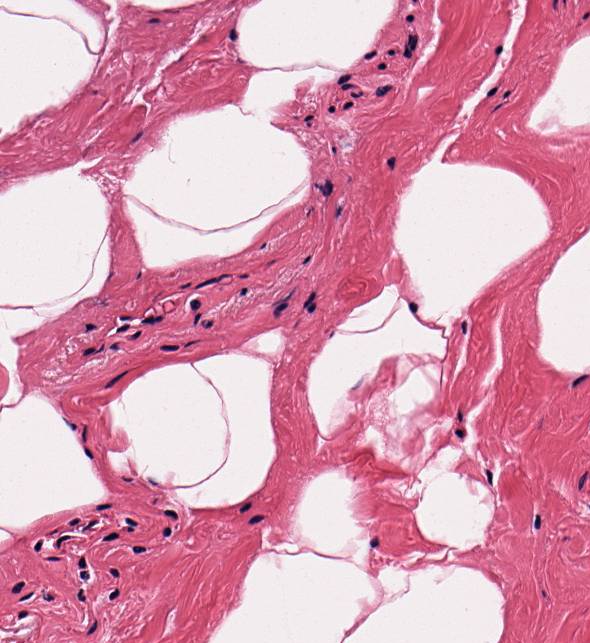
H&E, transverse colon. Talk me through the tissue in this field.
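The field consists of interlacing bands of pink fibrous tissue enclosing large, clear, rounded spaces throughout. These spaces are adipocytes, each outlined only by a thin membrane and otherwise empty. The bands are composed of wavy eosinophilic fibres running along the length of each band. No epithelium or glands are present anywhere.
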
